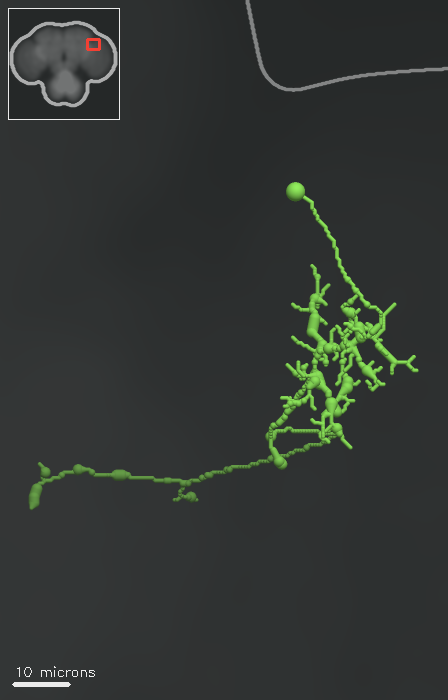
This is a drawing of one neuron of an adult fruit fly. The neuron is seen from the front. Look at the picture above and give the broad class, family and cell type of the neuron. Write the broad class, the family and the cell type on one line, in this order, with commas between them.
optic-lobe intrinsic neuron, TmY, TmY3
